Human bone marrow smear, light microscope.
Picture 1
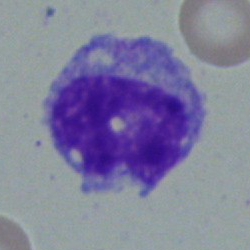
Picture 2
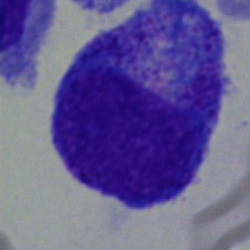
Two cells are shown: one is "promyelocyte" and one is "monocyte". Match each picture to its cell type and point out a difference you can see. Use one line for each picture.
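Picture 1 is a monocyte. No distinct granules are seen in the cytoplasm.
Picture 2 is a promyelocyte. The cytoplasm holds many fine purple-red granules.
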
